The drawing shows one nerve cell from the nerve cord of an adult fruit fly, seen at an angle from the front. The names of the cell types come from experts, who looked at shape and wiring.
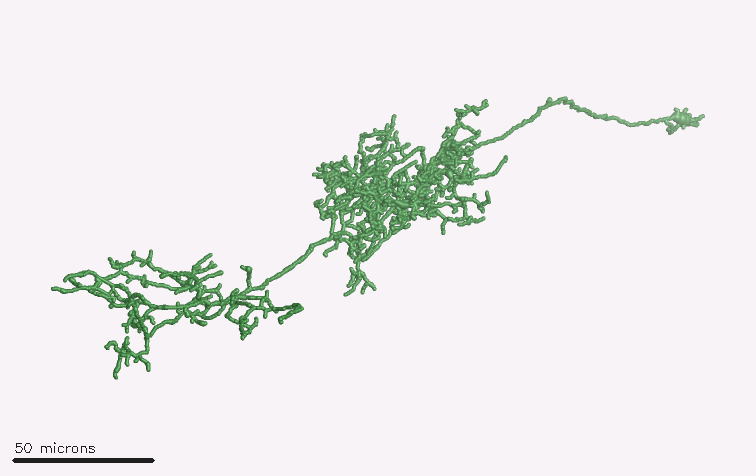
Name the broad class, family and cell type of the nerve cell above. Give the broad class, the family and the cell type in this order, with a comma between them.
nerve-cord intrinsic neuron, hemilineage 05B, IN05B032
